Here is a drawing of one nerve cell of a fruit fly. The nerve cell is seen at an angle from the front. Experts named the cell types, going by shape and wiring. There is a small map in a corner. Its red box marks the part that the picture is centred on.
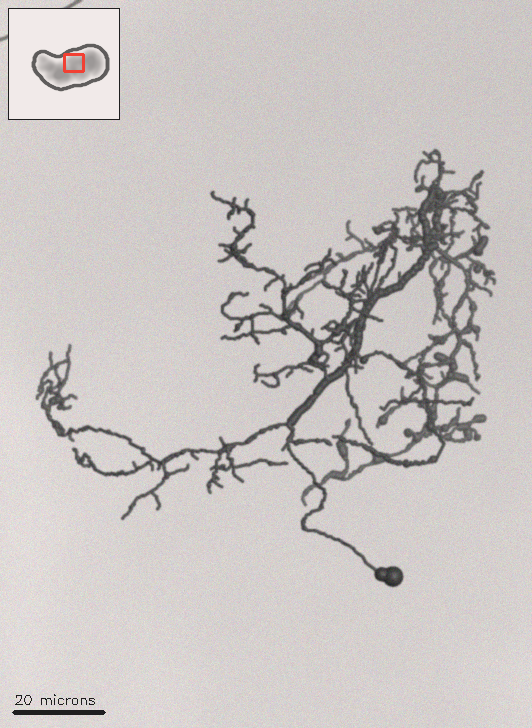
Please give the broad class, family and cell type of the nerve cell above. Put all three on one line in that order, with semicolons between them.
central-brain intrinsic neuron; hemilineage SLPa&l1_anterior; CL088_a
